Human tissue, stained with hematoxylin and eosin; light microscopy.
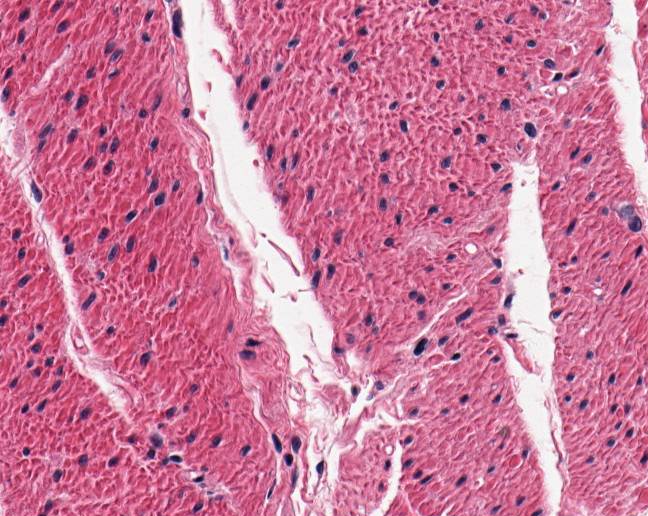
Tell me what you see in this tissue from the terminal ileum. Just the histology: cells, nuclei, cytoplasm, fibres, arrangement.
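Pink muscle tissue fills the field in broad bands, split by narrow white clefts running steeply from upper left to lower right. Nuclei are dark blue, oval to elongated. The clefts hold thin wisps of pale connective tissue with a few elongated nuclei, clearest near the bottom centre. And I find no epithelium, glands or fat cells.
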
